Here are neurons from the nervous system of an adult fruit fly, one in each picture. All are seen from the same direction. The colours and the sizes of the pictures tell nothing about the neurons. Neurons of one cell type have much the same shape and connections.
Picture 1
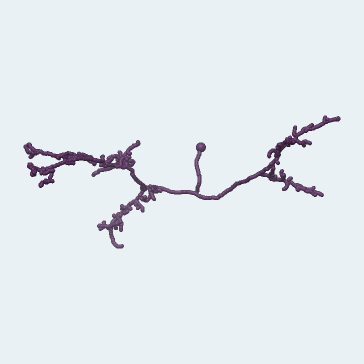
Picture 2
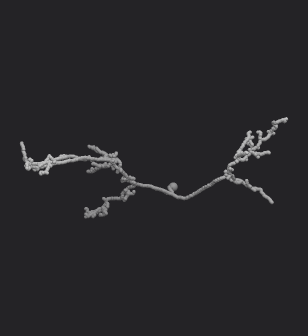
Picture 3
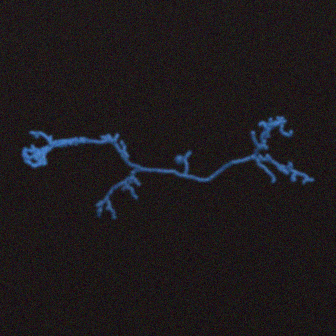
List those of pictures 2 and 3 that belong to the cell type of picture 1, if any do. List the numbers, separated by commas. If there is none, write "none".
2, 3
